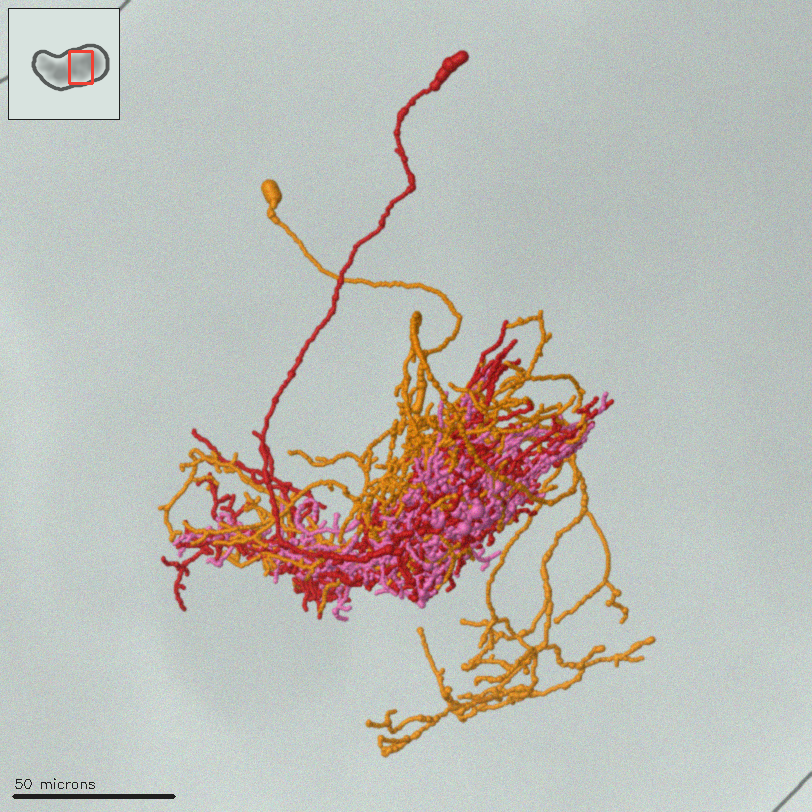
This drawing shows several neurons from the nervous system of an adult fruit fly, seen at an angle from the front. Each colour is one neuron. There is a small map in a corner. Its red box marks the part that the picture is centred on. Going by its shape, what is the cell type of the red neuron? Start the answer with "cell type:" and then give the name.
cell type: LAL128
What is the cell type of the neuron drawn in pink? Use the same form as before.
cell type: LAL207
